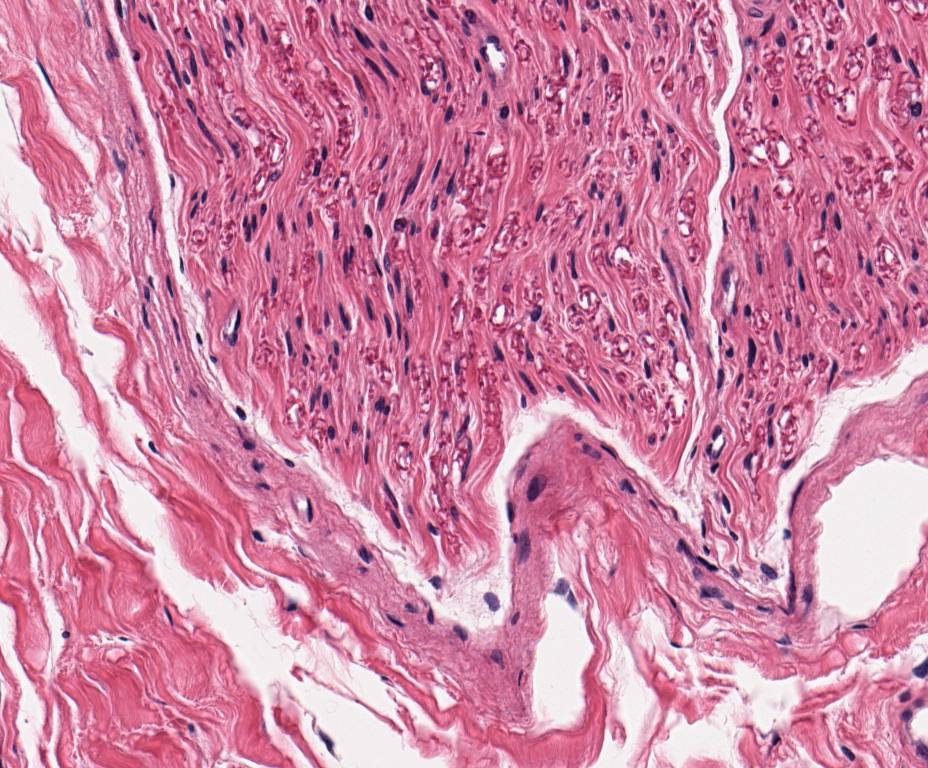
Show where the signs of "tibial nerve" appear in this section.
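This tibial nerve bundle has wavy fibres, with slender, elongated, dark-blue nuclei scattered between them throughout.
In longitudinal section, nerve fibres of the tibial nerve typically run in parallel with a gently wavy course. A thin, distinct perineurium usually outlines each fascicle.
Here, a thin band of flattened cells in a pale bluish-grey matrix lines the lower-left border of the bundle, in keeping with such a boundary. Coarse, deep-pink collagen bundles with very few nuclei lie outside the bundle at lower left, and no fat cells are present.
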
